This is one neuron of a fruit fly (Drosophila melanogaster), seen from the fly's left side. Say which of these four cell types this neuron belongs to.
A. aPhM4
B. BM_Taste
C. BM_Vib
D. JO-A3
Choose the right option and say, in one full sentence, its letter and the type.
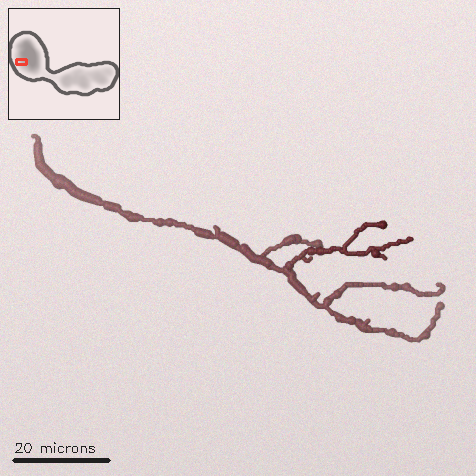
For cell type, option D, JO-A3, applies to the neuron.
